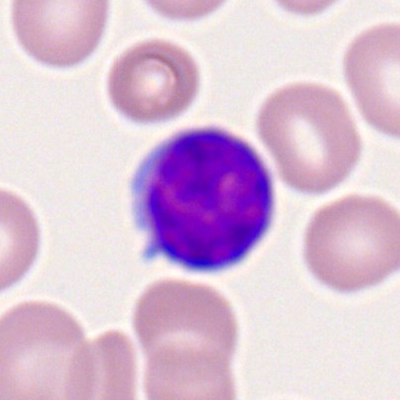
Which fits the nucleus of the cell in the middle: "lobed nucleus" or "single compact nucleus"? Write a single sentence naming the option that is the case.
Round, oval or kidney-shaped, the nucleus of this cell is one compact undivided mass.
